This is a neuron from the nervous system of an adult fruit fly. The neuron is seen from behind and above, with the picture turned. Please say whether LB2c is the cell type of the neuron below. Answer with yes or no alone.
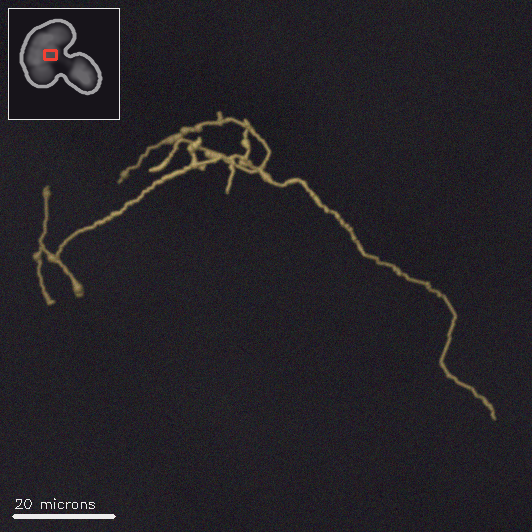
yes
